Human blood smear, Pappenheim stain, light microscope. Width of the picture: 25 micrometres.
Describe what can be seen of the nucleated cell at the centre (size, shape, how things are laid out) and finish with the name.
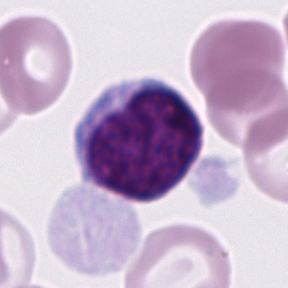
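Starting with the outline, the cell is roughly round. The nucleus is roughly round too, with a shallow notch at its top edge, and measures about 10 micrometres across. Its chromatin is dark purple and coarsely clumped. The cytoplasm is widest on the left side of the cell. The cell is a typical lymphocyte.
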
